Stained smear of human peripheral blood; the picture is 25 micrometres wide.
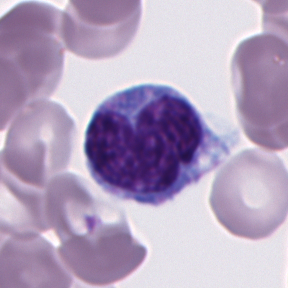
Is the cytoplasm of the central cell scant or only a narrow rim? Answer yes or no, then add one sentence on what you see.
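Yes. The nucleus fills most of the cell.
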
